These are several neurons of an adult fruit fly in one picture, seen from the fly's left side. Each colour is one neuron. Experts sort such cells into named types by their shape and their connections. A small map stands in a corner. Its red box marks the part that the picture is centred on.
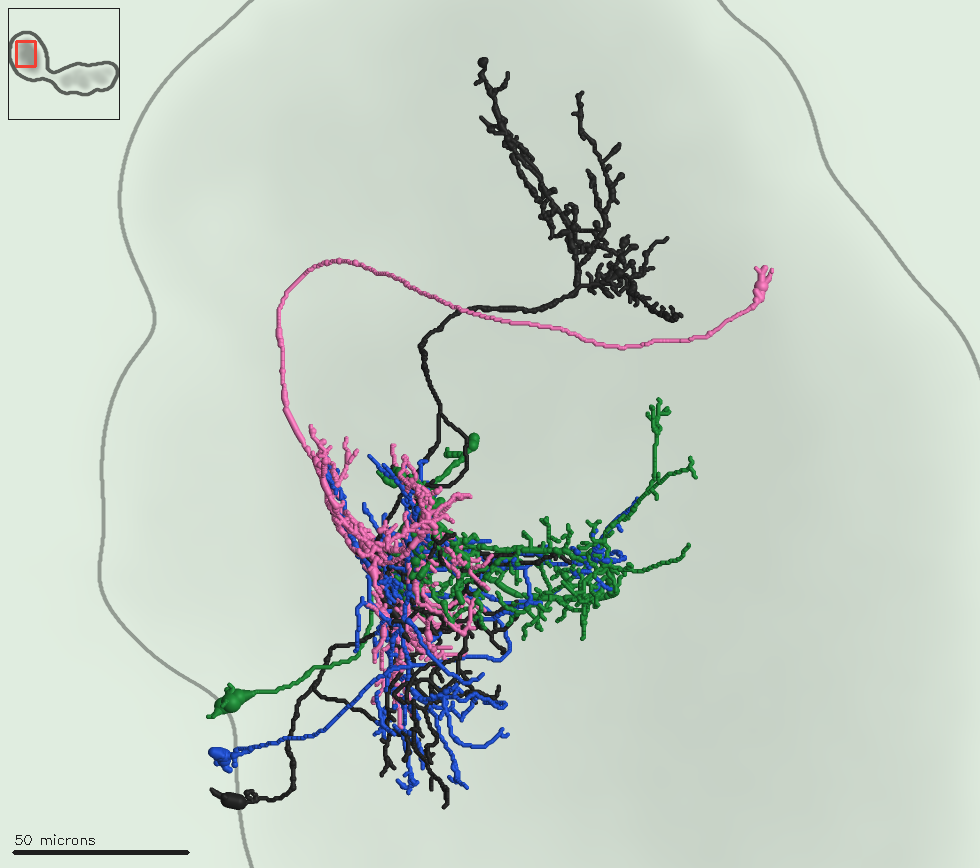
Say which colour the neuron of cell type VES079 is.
pink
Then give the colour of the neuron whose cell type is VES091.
blue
